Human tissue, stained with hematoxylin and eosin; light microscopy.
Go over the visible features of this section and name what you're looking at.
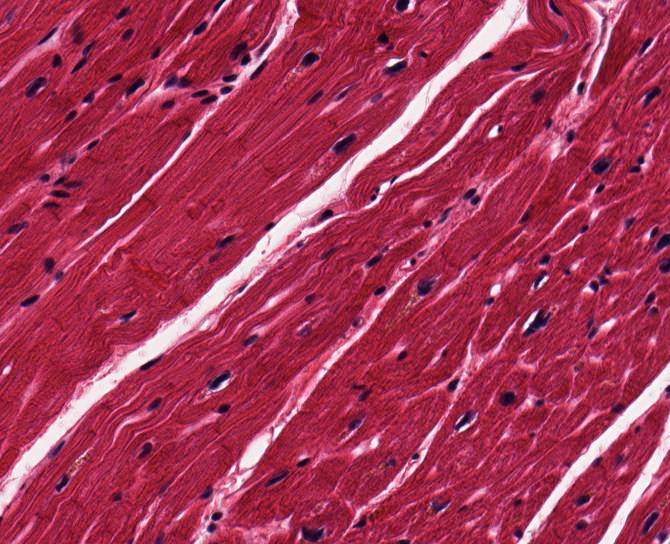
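Muscle fibres branch, joining neighbours; not separate unbranched cylinders. Muscle cell nuclei oval, central. Cytoplasm deeply eosinophilic, fine lines running lengthwise along fibres. Fine yellow-brown granules in the cytoplasm of some fibres. Section: left ventricle of the heart.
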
